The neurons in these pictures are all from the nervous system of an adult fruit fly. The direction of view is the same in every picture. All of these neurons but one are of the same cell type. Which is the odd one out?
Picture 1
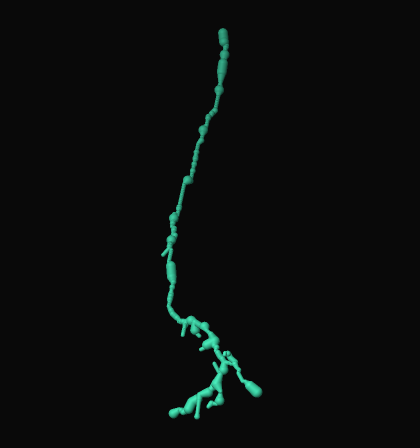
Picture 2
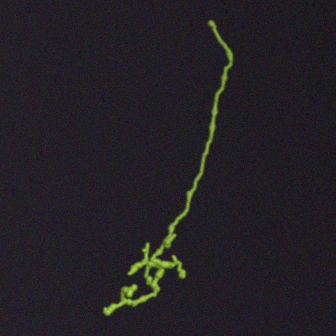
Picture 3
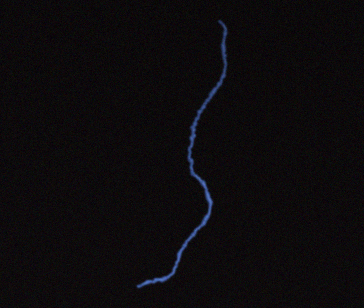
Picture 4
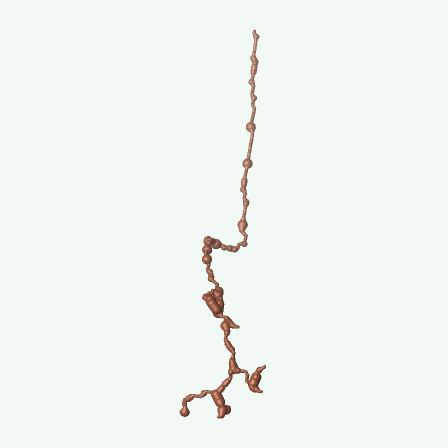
2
